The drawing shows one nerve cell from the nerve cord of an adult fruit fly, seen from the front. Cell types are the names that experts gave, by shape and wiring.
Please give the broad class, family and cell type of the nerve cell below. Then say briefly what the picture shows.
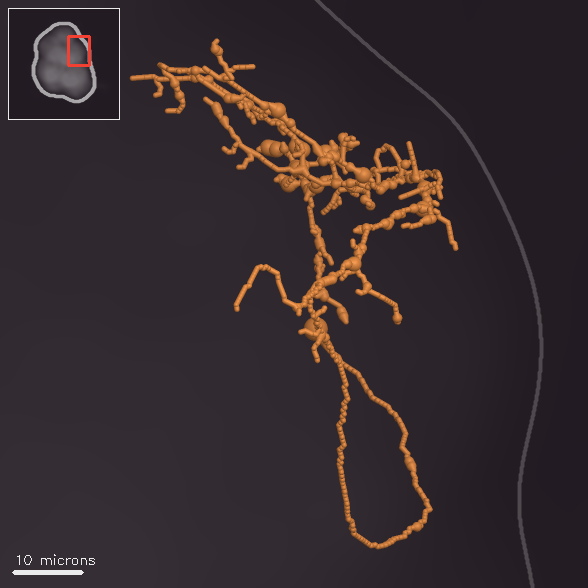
This is a nerve-cord intrinsic neuron. Its family is hemilineage 08A. The cell type is IN08A047. By the scale bar it is about 75 microns tall in this view. The picture shows dozens of branch ends.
